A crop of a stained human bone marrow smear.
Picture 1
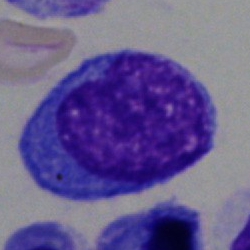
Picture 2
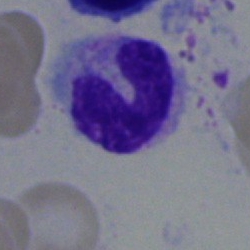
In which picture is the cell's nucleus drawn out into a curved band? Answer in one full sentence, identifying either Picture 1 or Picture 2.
A curved band nucleus without separate lobes belongs to the cell in Picture 2.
